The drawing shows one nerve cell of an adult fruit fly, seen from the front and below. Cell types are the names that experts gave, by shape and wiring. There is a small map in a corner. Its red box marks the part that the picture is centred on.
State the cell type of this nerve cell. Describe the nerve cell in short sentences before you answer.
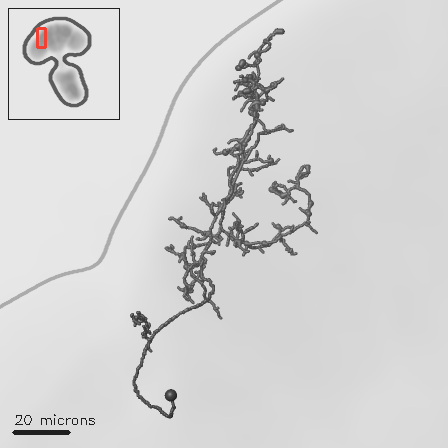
It is in the brain and does not reach the nerve cord. Its cell body lies at the bottom of the picture. Dozens of branch ends can be seen. It is a central-brain intrinsic neuron. Its cell type is CB1103.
